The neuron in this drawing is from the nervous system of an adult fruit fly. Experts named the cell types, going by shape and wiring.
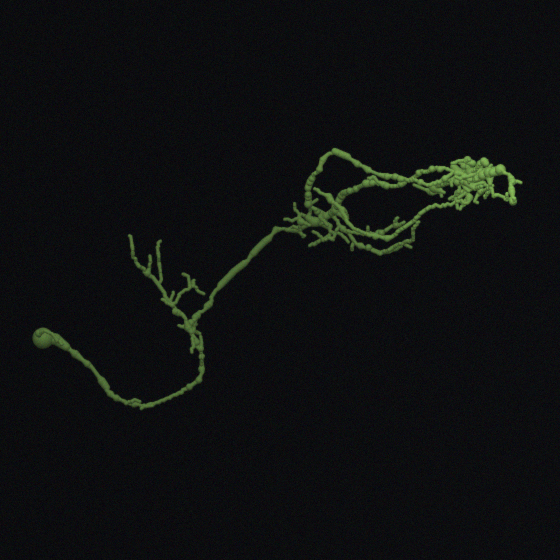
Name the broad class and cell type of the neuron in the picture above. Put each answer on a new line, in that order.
central-brain intrinsic neuron
SLP184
